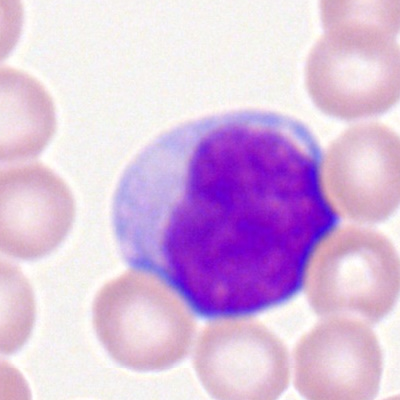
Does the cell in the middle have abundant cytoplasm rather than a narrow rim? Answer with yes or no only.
Yes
